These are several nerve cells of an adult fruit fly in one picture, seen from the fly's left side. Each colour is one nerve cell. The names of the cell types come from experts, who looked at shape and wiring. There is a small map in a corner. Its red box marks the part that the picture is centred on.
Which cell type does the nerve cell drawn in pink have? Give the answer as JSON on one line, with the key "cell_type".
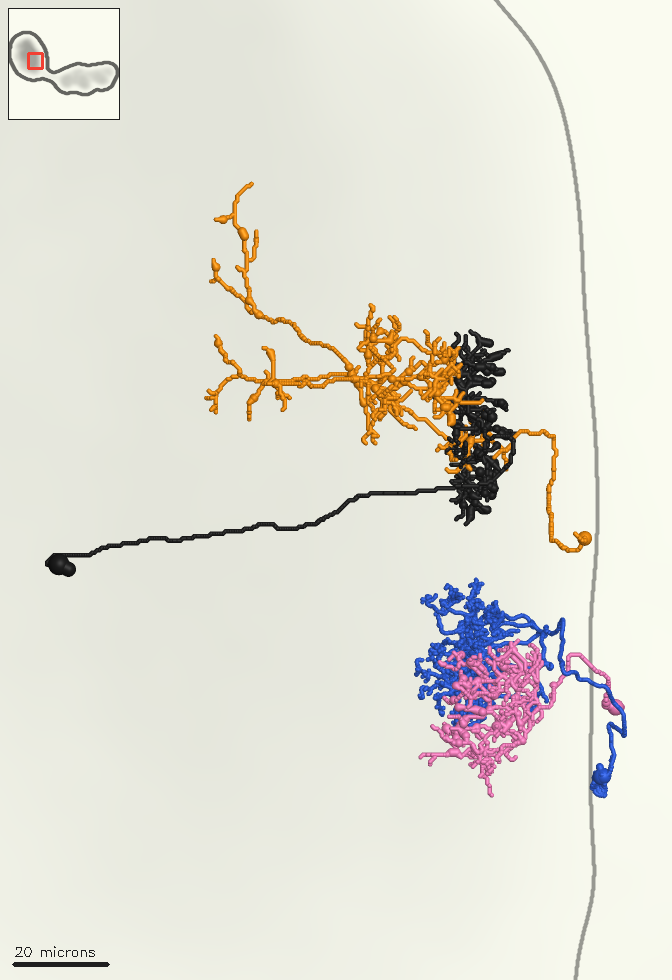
{"cell_type": "LPi3412"}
